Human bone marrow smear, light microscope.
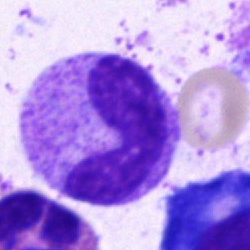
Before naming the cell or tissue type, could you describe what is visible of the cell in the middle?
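The cell has a round, smooth outline. Its nucleus is deeply indented into a curved C shape and lies against the right side of the cell, with the hollow facing left. The cytoplasm is abundant and pale lilac. This cell is a band neutrophil.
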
